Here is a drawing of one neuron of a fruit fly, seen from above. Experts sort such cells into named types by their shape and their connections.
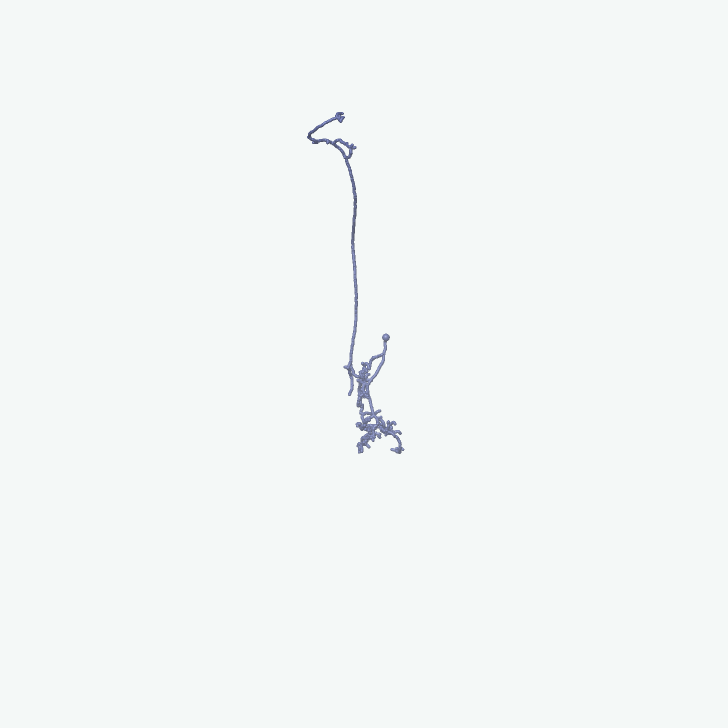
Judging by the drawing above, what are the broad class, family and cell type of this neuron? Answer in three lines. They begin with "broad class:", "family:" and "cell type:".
broad class: ascending neuron
family: hemilineage 08B
cell type: AN08B089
